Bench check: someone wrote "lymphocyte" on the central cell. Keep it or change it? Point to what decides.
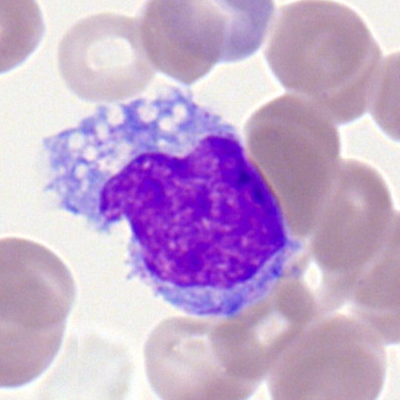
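Item one, outline: irregular, ragged and frayed at the upper left. Item two, nucleus: irregular and folded, with a notch in its upper edge. Item three, cytoplasm: moderate in amount, pale greyish-blue, with many small round clear vacuoles at the upper left and no coarse orange or dark purple granules.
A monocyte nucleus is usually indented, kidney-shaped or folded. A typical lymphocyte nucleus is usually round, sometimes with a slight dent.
The folded, notched nucleus therefore counts for monocyte and against lymphocyte. Verdict: the cell is a monocyte, not a lymphocyte.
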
